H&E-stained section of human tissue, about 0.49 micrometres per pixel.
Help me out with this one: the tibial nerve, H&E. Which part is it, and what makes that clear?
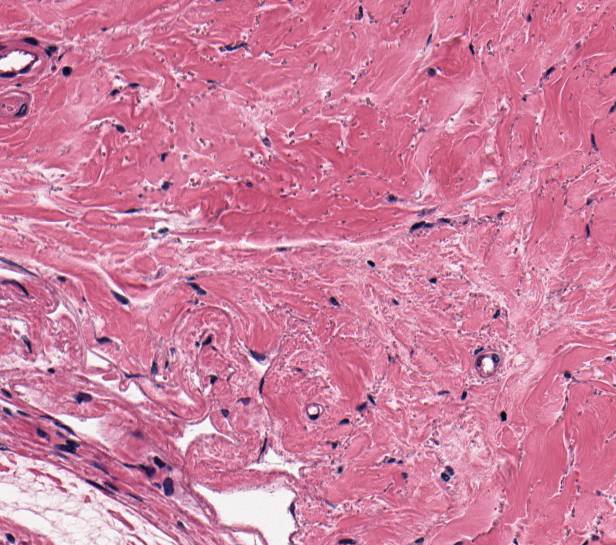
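The field shows epineurium. Cells are sparse, with small, dark, elongated fibroblast nuclei lying singly between the collagen bundles.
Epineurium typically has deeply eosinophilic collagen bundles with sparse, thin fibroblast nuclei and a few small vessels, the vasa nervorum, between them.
Small capillary-sized vessels with open round lumens lie in the collagen at lower middle and lower right. At lower left, a band with many elongated dark nuclei runs diagonally from the left edge toward the bottom.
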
